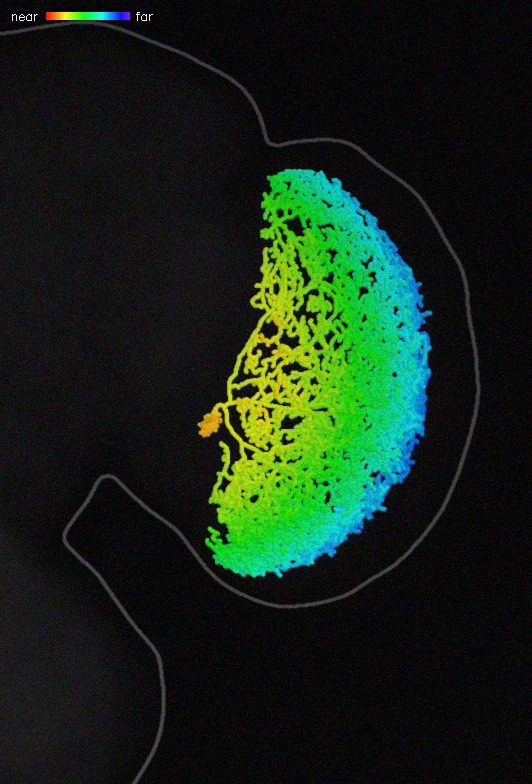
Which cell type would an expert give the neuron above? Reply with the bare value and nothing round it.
Cm34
